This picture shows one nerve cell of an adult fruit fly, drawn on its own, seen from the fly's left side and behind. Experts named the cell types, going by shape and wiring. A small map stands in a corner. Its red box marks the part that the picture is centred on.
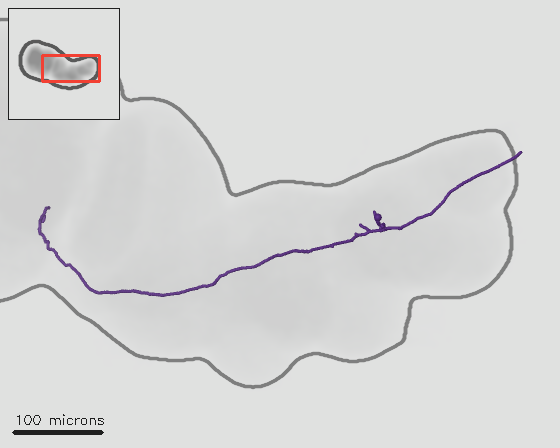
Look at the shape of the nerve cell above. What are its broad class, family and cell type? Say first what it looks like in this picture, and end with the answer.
From left to right in the picture it spans about 550 microns. There are a dozen or fewer branch ends. Its broad class is sensory neuron ascending to the brain. The name of its family is class mechanosensory proprioceptive. It is of cell type SApp08.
